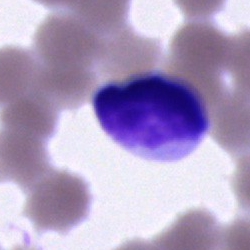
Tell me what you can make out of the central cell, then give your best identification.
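Point one, the nucleus takes up nearly the whole cell. Point two, its chromatin stains deep violet-blue and looks dense. Point three, no distinct nucleoli stand out. Point four, the cytoplasm shows no granules. This is a lymphocyte.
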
